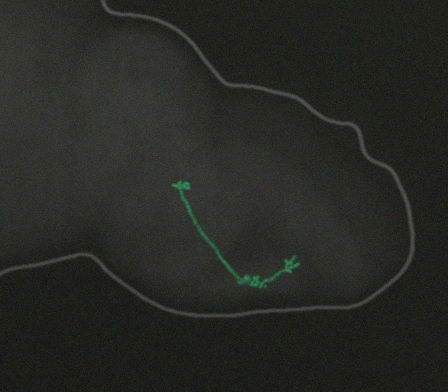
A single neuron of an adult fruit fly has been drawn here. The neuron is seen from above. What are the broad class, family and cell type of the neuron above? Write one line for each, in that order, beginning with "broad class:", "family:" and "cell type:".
broad class: optic-lobe intrinsic neuron
family: T
cell type: T2a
